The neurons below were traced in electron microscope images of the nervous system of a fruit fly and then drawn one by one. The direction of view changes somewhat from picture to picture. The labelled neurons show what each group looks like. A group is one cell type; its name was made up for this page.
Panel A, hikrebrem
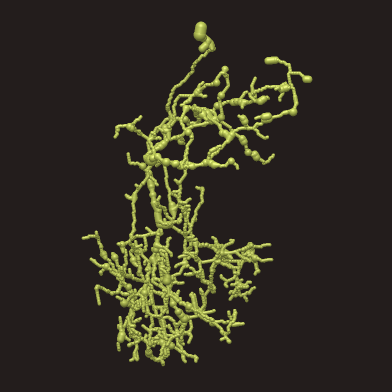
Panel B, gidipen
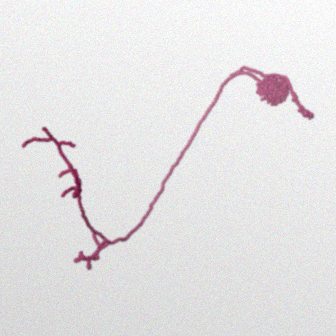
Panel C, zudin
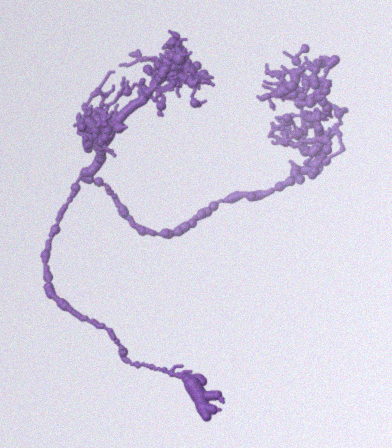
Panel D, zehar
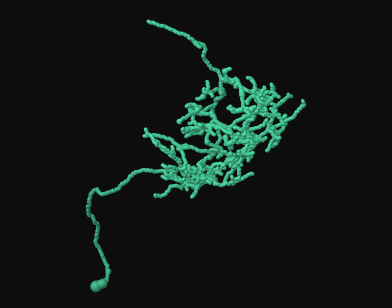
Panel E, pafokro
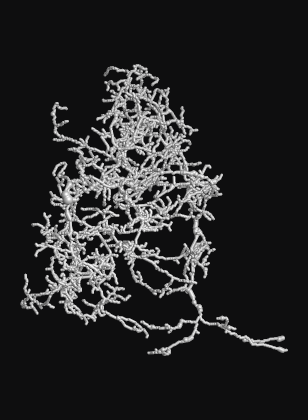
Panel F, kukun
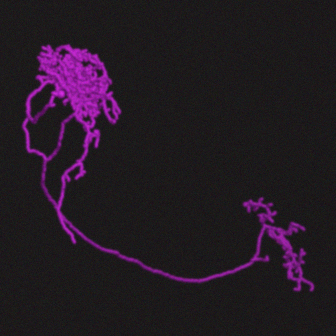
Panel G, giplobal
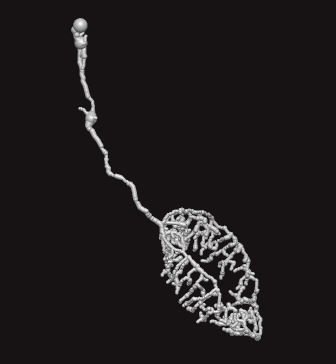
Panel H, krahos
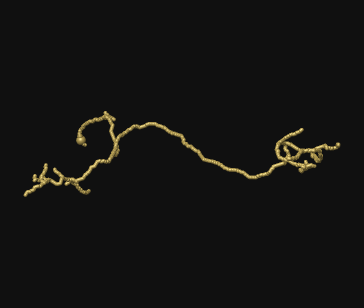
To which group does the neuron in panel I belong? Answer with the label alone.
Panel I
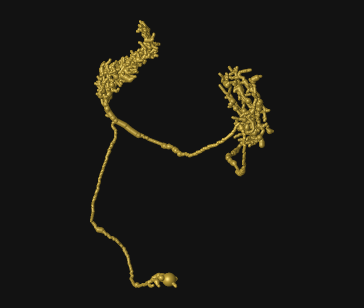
zudin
